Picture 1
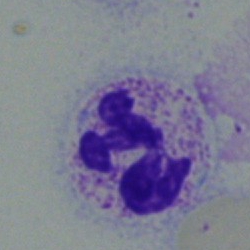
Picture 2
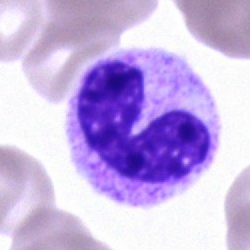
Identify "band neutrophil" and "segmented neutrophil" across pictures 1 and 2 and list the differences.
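Picture 1: segmented neutrophil. Picture 2: band neutrophil. Picture 1: roughly round outline; chromatin dense, dark purple; no nucleoli; cytoplasm pale, faint lilac tint. Picture 2: round, smooth-edged; nucleus curved like a kidney or horseshoe, deeply indented; no nucleoli; image slightly soft in focus.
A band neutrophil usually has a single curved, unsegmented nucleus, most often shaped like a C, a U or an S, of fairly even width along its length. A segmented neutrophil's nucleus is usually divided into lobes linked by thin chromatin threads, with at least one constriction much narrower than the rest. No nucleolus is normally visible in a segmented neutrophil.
Absence of nucleoli is common to both pictures.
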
